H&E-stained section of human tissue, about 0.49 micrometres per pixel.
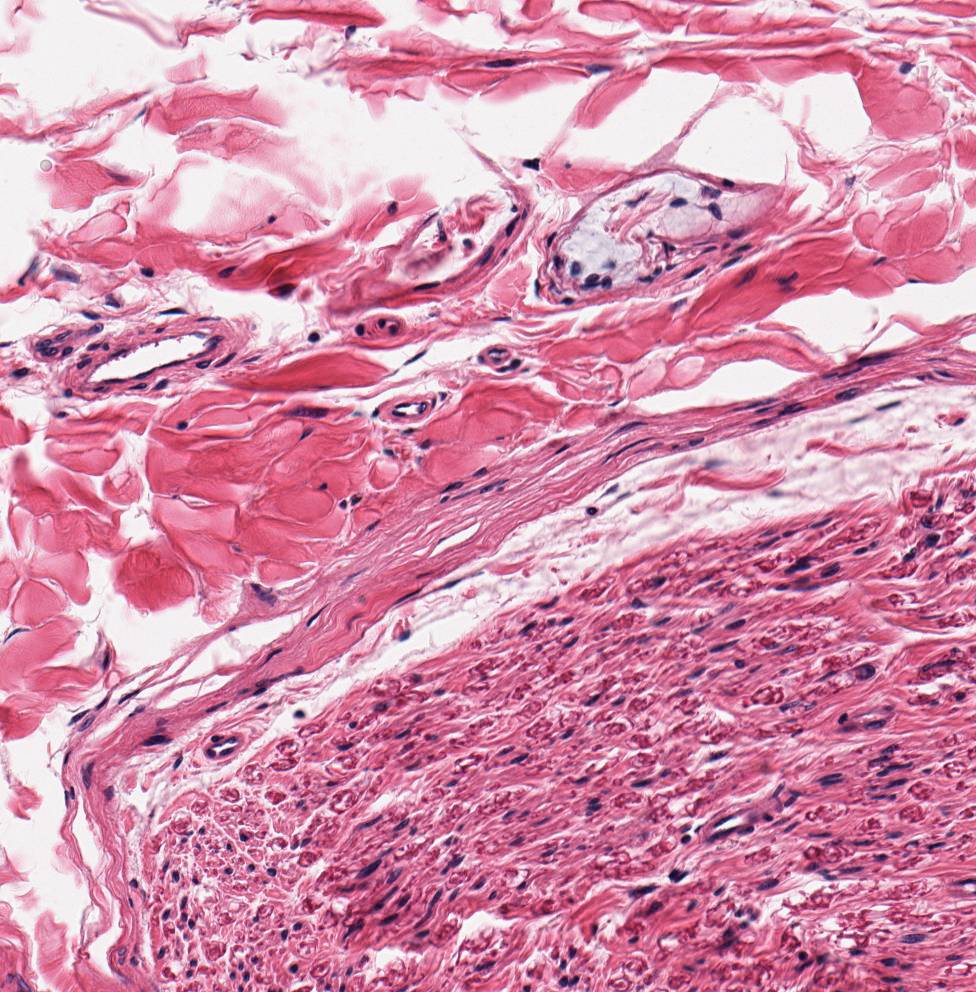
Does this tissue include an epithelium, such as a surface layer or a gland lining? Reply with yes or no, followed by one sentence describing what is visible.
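No. No epithelium is present anywhere in the field.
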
